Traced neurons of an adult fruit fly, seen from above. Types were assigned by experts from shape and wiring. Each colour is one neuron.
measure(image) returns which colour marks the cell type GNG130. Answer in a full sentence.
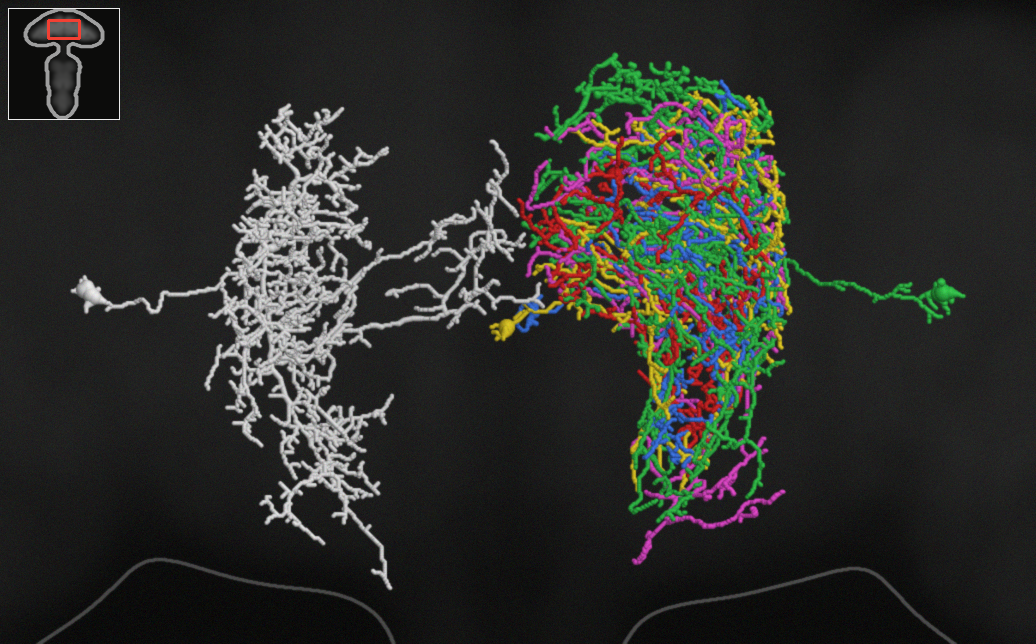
The colour is white.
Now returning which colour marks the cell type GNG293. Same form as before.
The colour is magenta.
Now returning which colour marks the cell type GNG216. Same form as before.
The colour is yellow.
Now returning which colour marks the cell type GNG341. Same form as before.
The colour is blue.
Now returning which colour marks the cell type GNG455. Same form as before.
The colour is red.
